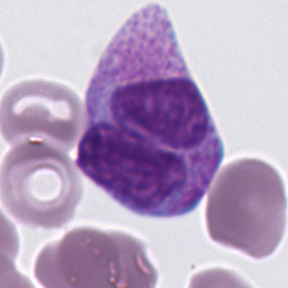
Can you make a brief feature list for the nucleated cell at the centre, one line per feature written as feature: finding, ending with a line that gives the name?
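Shape: angular, tapering to a point at the top
Cytoplasm extent: widest above the nucleus, at the top of the cell
Colour: pale lilac, bluish tinge along the lower right edge
Granules: fine, purple-pink, filling the cytoplasm
Cell type: atypical promyelocyte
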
